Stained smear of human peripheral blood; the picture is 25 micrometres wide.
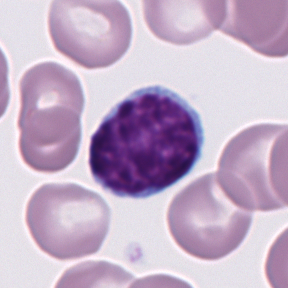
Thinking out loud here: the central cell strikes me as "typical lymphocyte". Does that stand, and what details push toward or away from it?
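The name typical lymphocyte holds up, and normoblast is the rival to rule out. First, the cytoplasm: a thin rim, pale blue, with no distinct granules.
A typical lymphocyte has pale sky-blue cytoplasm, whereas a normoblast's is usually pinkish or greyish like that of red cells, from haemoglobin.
Second, the chromatin: dark purple and coarsely clumped, its pattern in view.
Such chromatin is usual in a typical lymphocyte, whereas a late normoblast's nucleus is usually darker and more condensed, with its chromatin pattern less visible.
Third, the shape: a round to oval nucleus with no indentation or lobes, inside a smooth, round to slightly oval outline. A single rounded nucleus like this would suit either name.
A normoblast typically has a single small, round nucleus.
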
